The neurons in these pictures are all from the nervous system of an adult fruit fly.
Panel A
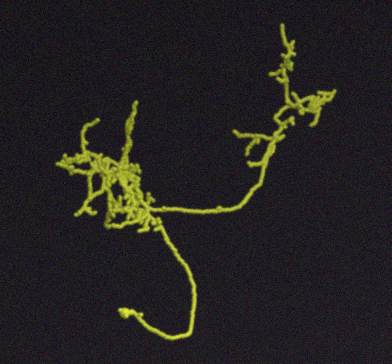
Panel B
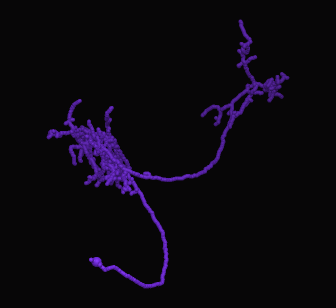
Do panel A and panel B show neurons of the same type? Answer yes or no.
yes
